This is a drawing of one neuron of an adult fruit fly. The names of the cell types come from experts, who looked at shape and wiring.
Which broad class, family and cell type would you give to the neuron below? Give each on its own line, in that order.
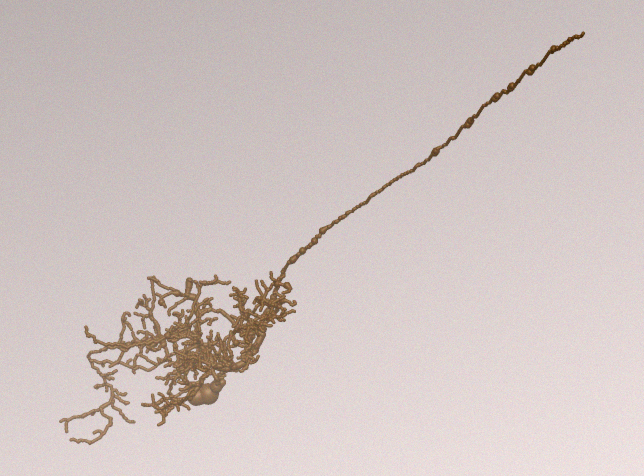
motor neuron of the nerve cord
MNad
MNad01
